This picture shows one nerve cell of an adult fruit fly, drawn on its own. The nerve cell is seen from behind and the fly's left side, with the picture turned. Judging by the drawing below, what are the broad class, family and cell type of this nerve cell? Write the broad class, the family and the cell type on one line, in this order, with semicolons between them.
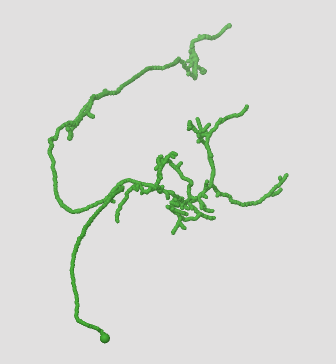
nerve-cord intrinsic neuron; hemilineage 07B; IN07B087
